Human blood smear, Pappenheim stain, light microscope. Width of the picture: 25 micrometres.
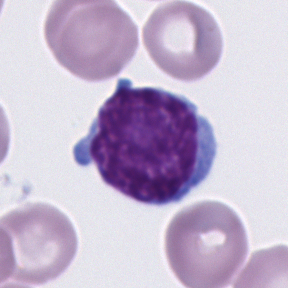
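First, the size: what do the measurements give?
The cell is about 12 micrometres across, I'd say, and its round nucleus about 10 micrometres across, filling about 80% of the cell's area.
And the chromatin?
Coarse and clumped, with the nucleus staining dark purple.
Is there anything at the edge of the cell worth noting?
Yes: a small blue bleb projects from the left side, and the cytoplasm is pale blue.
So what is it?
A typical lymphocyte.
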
